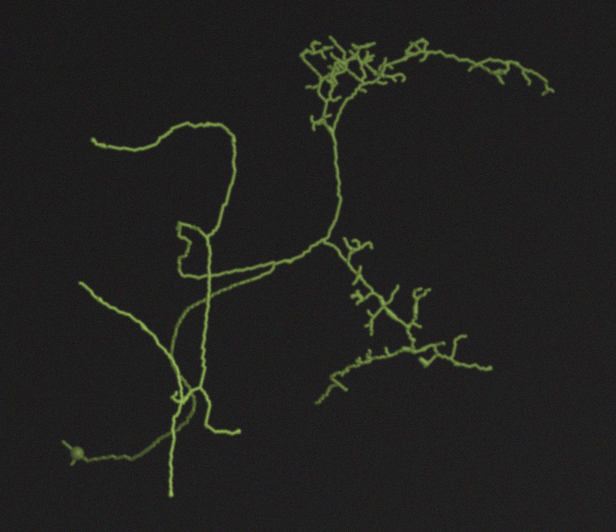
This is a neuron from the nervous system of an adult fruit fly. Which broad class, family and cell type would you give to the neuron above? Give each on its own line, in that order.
nerve-cord intrinsic neuron
hemilineage 23B
IN23B060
